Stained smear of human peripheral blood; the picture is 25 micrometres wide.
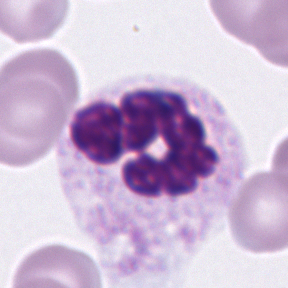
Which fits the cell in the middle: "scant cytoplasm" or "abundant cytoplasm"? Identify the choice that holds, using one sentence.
What surrounds the nucleus is plentiful cytoplasm.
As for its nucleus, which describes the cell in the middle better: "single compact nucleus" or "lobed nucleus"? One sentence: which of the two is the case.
The nucleus of the cell is made of distinct lobes, not one mass.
